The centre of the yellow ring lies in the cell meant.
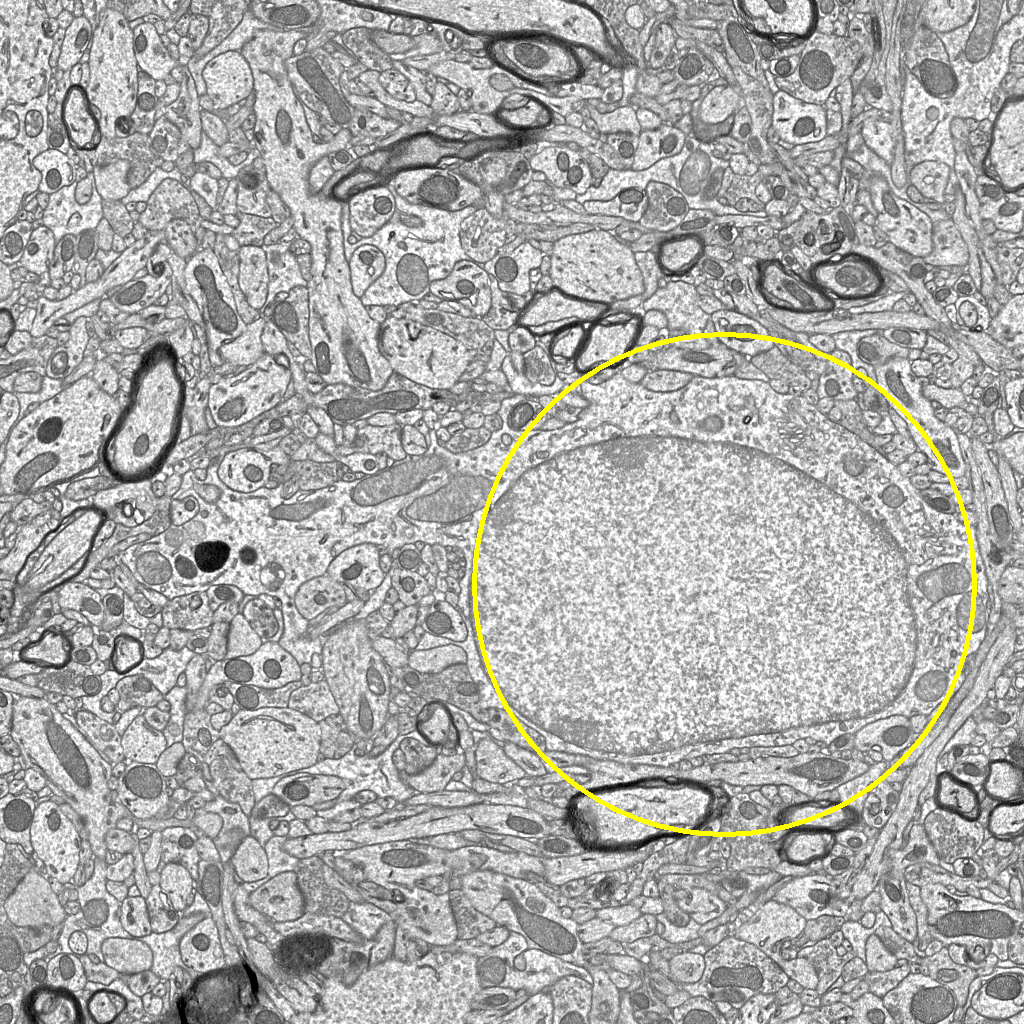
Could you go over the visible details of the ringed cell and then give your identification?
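Here the whole nucleus is in view, a big oval that's longer left to right, with a smoothly running envelope and no deep folds. Nothing stands out as a nucleolus. Up above the nucleus, toward the right, there's a small stack of flattened membranes in the cytoplasm. That's an astrocyte.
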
